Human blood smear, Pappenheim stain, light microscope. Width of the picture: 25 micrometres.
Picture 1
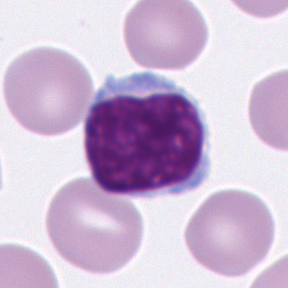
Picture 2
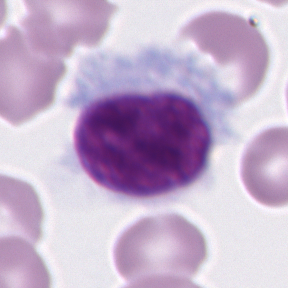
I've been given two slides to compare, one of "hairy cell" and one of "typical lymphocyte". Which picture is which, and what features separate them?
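Picture 1 is the typical lymphocyte, picture 2 the hairy cell. In picture 2 the cytoplasm is pale grey-blue.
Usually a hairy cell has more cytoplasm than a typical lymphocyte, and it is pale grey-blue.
In picture 1 the cytoplasm is a narrow rim, widest above the nucleus, which fills about 80% of the cell's area. Both edges are ragged, but picture 1 shows small irregular projections, whereas the upper cytoplasmic border in picture 2 carries many fine hair-like projections. The chromatin in picture 1 is dense and coarsely clumped, while in picture 2 it is dark purple with a mottled, streaky texture. Picture 1's nucleus is a single unlobed mass about 10 micrometres across; picture 2's is oval, about 12 by 9 micrometres, with a smooth outline free of notches or lobes.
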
